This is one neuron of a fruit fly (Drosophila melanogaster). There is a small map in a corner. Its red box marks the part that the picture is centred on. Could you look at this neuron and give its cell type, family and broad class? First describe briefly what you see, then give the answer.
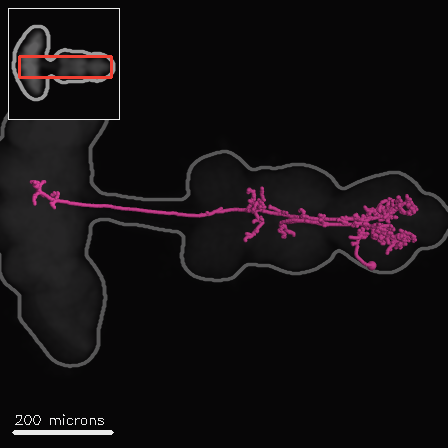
It runs through the neck, between the brain and the nerve cord. Its cell body lies on the right of the picture. From left to right in the picture it spans about 800 microns. The cell type is AN09B035. The family is hemilineage 09B. It is an ascending neuron.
